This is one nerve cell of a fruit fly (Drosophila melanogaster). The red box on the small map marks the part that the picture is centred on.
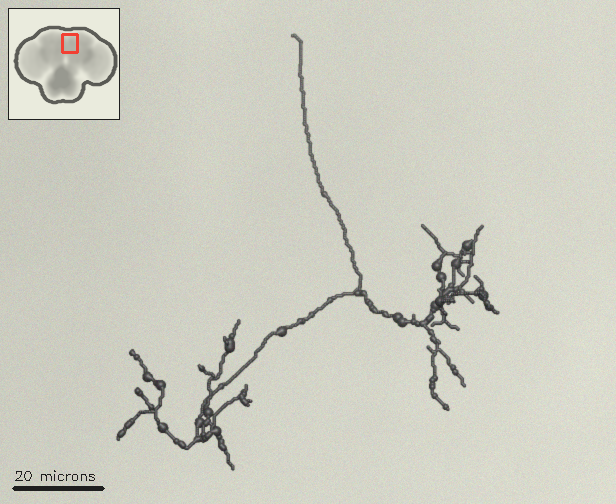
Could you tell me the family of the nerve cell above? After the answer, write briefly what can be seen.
The family is hemilineage SMPad2. Its broad class is central-brain intrinsic neuron. The drawing shows no cell body. By the scale bar it is about 100 microns tall in this view.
